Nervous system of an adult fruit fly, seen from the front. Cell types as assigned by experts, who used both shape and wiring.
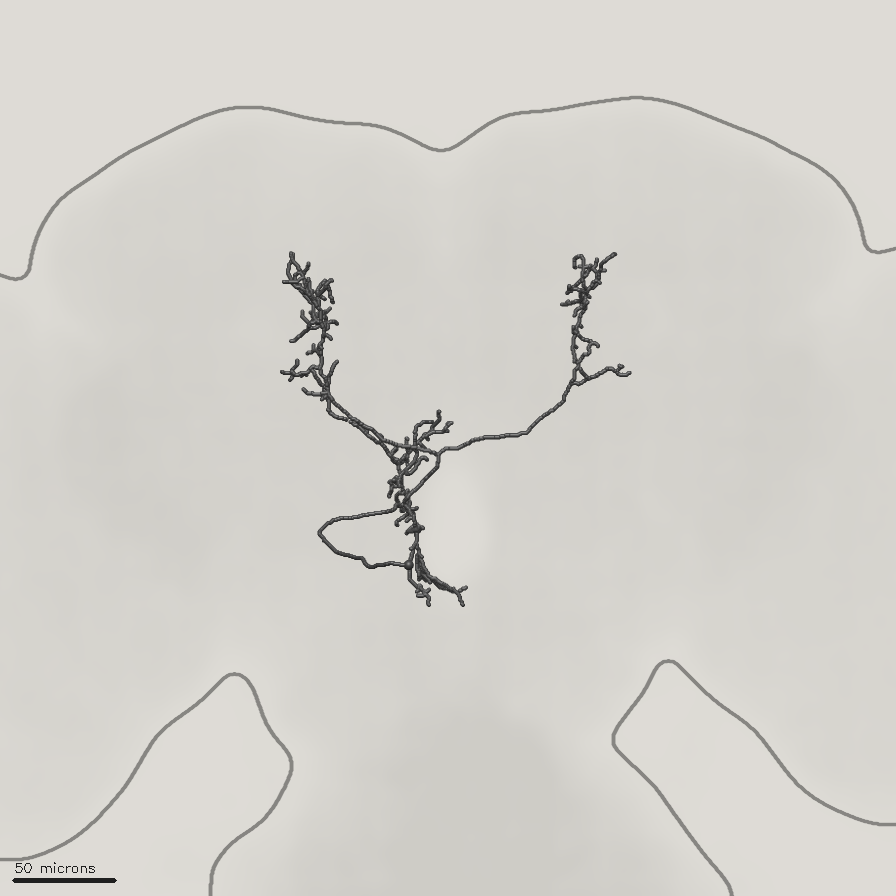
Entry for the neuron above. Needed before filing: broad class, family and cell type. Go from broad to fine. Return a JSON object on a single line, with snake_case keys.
{"broad_class": "central-brain intrinsic neuron", "family": "hemilineage PSa1", "cell_type": "PS096"}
